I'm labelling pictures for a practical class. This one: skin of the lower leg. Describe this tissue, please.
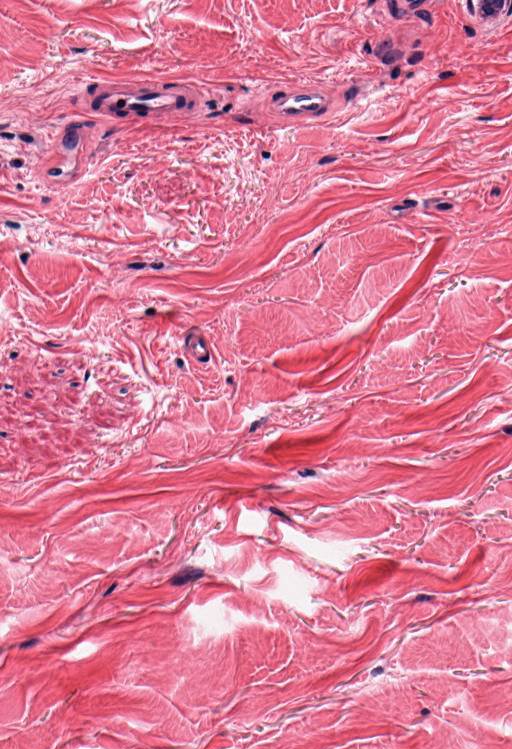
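Let me look across it: the whole field is dense, coarse, deeply eosinophilic collagen in bundles, with few cells between them. The nuclei scattered among the bundles are small, dark and spindle-shaped. I find no epithelium anywhere in the field, and no fat cells either.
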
